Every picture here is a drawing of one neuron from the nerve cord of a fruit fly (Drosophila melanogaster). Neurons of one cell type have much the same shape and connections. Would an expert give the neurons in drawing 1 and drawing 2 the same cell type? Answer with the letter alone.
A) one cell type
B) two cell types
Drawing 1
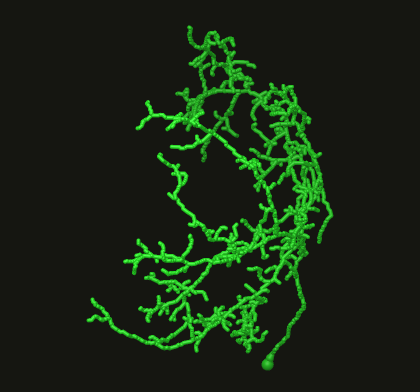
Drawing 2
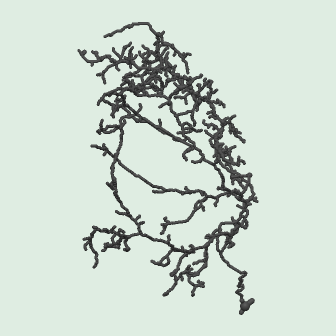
A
